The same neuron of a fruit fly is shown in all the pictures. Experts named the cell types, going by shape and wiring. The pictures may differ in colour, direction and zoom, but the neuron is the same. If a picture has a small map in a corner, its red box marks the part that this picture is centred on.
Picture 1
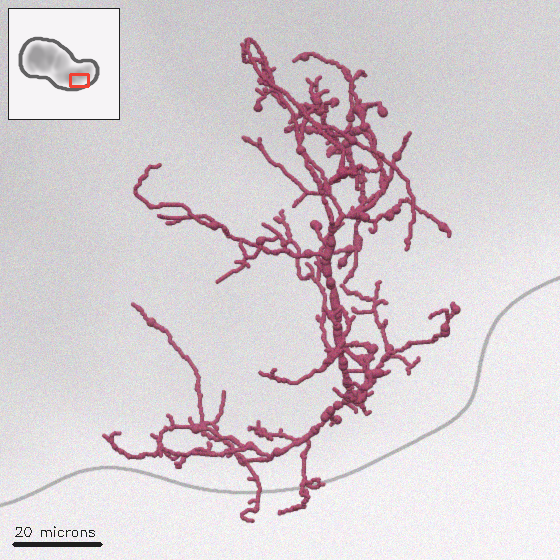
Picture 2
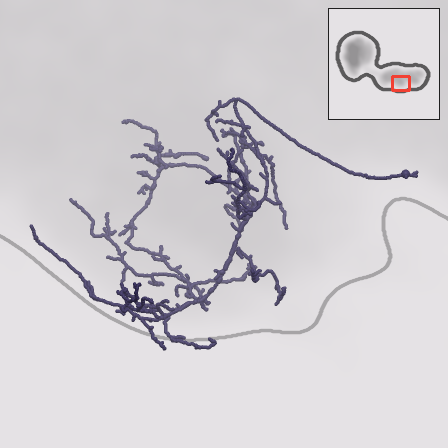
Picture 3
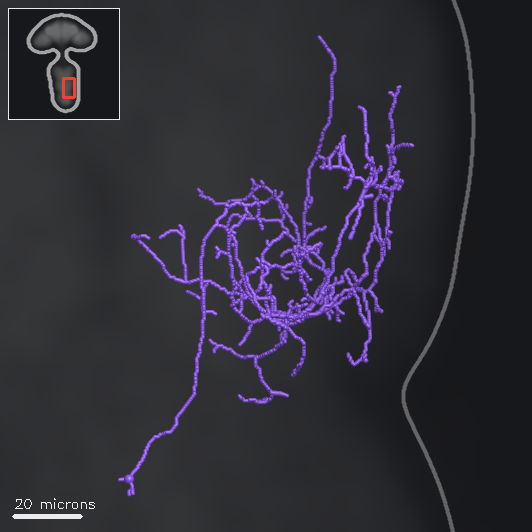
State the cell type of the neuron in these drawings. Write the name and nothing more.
IN03A071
